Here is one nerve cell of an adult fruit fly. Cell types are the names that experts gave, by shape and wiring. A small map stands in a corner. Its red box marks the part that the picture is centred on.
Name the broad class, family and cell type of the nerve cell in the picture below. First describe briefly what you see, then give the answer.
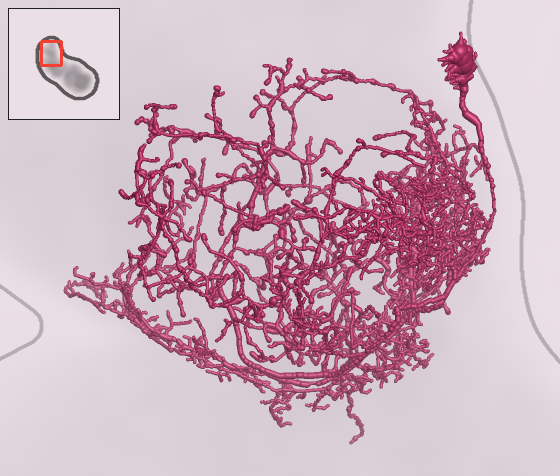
The cell body can be seen at the upper right of the picture. More than a hundred branch ends can be seen. It is a nerve-cord intrinsic neuron. Its family is hemilineage 09A. The cell type is IN09A001.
